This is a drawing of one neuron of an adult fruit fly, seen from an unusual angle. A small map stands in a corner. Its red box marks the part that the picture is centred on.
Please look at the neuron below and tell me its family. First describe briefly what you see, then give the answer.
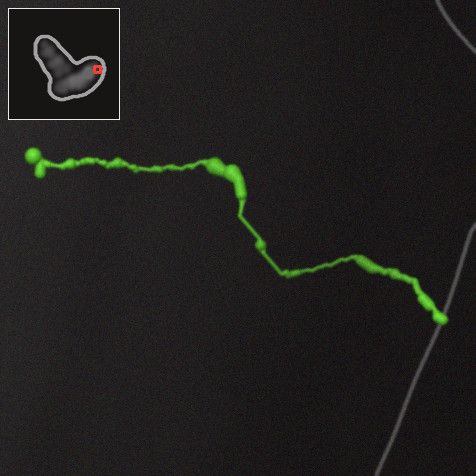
There are a dozen or fewer branch ends. In this view it is more than twice as wide as it is tall. It is a photoreceptor or other optic-lobe sensory neuron. The name of its family is class visual.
